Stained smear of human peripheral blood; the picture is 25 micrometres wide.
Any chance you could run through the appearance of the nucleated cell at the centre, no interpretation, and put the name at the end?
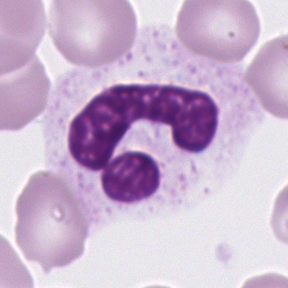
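Nucleus: curved band, open side facing down. No nucleoli visible. Cytoplasm abundant, pale pinkish-lilac, no vacuoles. Segmented neutrophil.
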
